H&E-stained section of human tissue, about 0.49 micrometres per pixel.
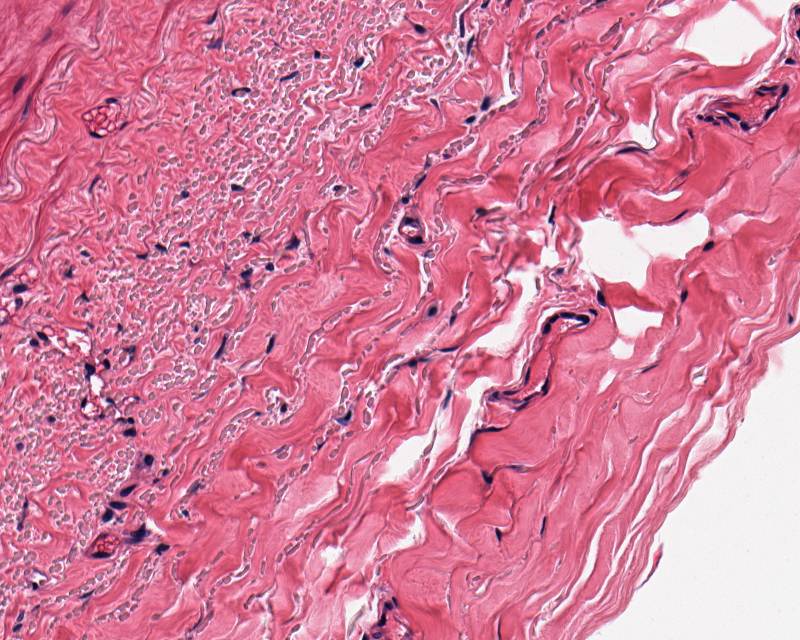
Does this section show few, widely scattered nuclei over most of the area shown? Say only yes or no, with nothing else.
Yes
